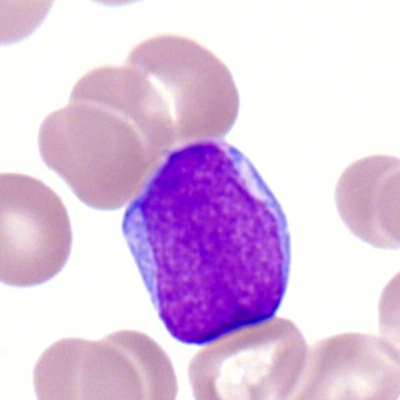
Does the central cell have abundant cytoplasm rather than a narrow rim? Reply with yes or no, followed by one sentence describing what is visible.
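No. The nucleus is a single unlobed mass that fills most of the cell.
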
